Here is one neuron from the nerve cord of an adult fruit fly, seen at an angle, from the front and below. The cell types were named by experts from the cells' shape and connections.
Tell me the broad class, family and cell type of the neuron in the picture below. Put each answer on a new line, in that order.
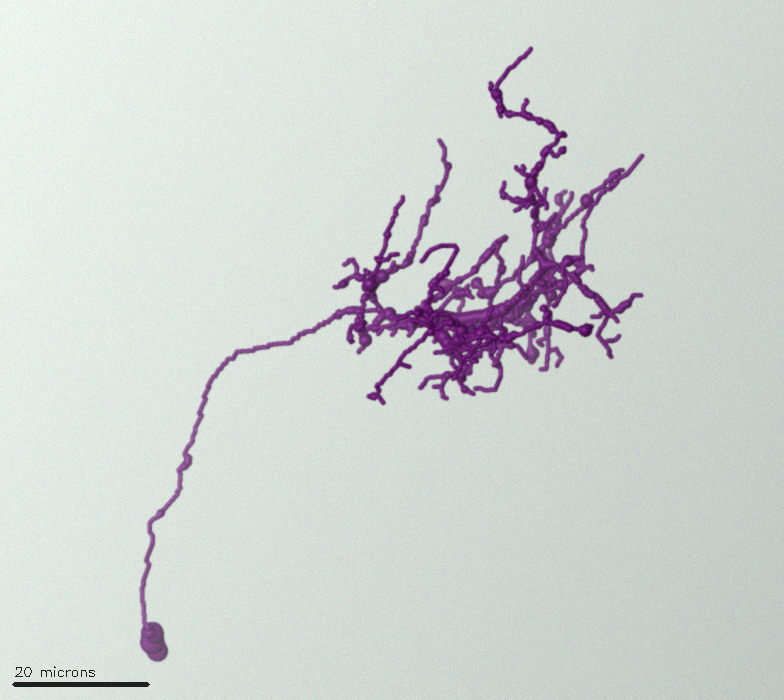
nerve-cord intrinsic neuron
hemilineage 20A.22A
IN20A.22A065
